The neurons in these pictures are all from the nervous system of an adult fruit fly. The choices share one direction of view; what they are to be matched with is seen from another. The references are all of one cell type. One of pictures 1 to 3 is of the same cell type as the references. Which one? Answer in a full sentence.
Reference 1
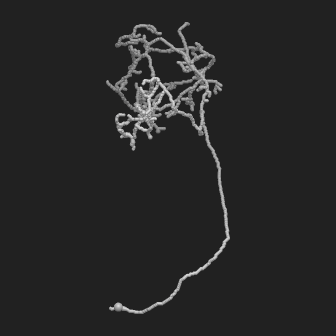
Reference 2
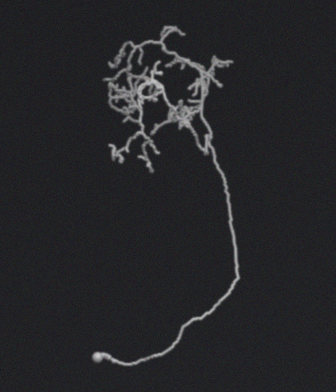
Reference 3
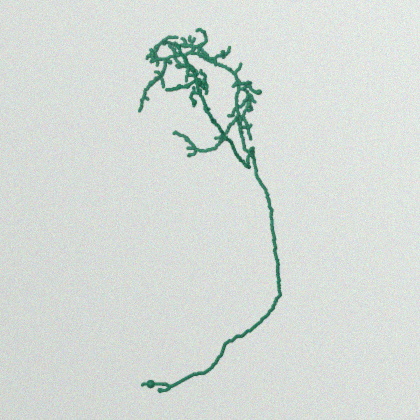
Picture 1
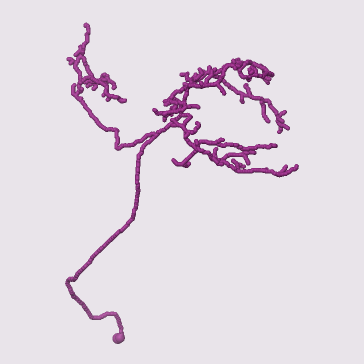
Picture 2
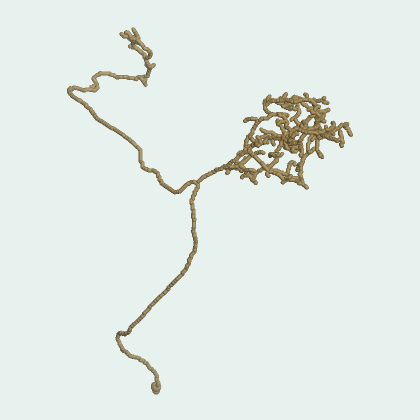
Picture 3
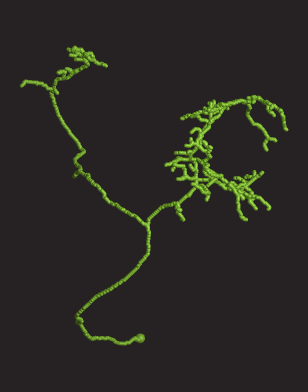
The neuron in picture 1 is of the same cell type.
